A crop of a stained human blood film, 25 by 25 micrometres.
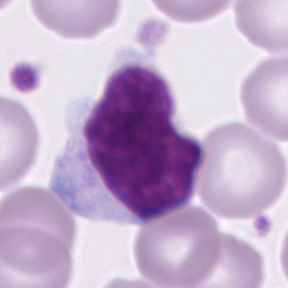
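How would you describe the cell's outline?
It is irregular and angular rather than smoothly round, about 14 by 12 micrometres.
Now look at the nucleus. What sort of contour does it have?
An irregular, notched contour with shallow indentations, around chromatin that is dense, dark purple and coarsely clumped. The nucleus is about 13 by 10 micrometres, fills about 70% of the cell's area and lies toward the upper right of the cell.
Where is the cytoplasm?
A pale blue cytoplasm lies mainly on the left and lower-left side of the nucleus.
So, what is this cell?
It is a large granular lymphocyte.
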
